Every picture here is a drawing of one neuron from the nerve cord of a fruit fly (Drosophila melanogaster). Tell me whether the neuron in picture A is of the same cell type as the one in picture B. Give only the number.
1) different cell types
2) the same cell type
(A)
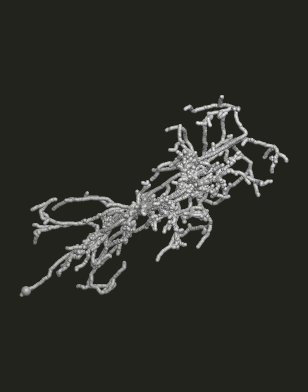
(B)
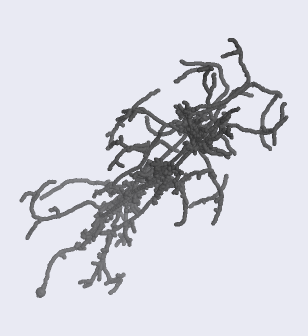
2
